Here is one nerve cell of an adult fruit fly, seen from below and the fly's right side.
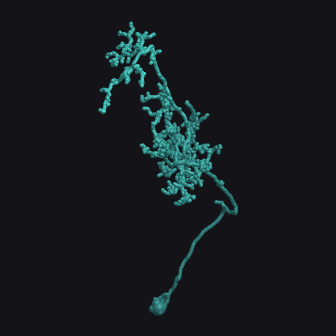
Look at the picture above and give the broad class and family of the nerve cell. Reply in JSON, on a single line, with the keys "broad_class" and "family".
{"broad_class": "optic-lobe intrinsic neuron", "family": "Mi"}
